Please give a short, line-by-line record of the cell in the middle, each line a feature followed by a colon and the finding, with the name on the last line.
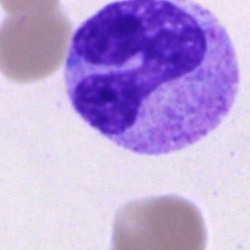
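Outline: round, with a smooth edge
Nucleus: upper left, most cytoplasm at lower right
Chromatin: dark purple, coarsely clumped
Granules: fine, pinkish-violet, scattered through the cytoplasm
Name: band neutrophil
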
